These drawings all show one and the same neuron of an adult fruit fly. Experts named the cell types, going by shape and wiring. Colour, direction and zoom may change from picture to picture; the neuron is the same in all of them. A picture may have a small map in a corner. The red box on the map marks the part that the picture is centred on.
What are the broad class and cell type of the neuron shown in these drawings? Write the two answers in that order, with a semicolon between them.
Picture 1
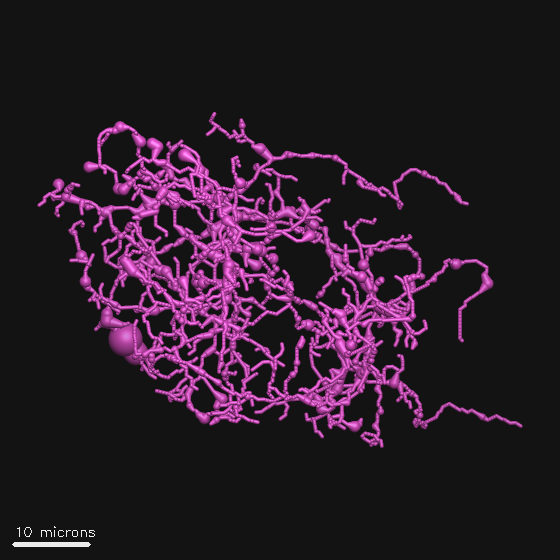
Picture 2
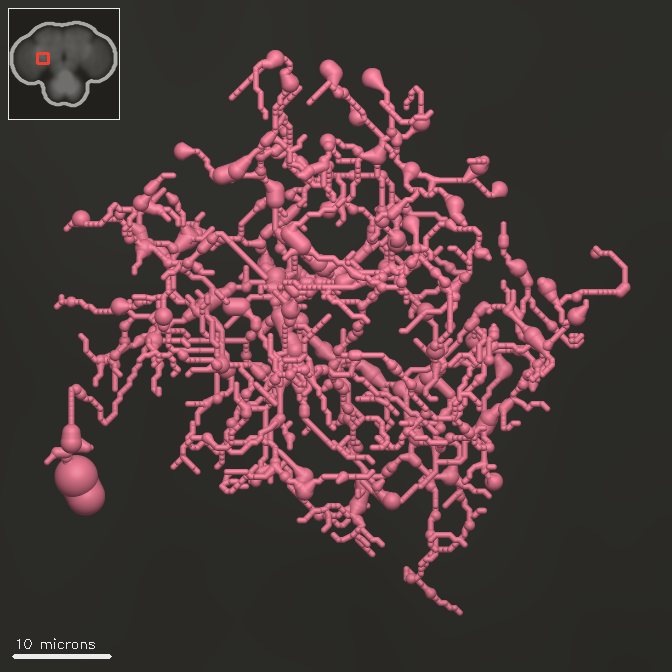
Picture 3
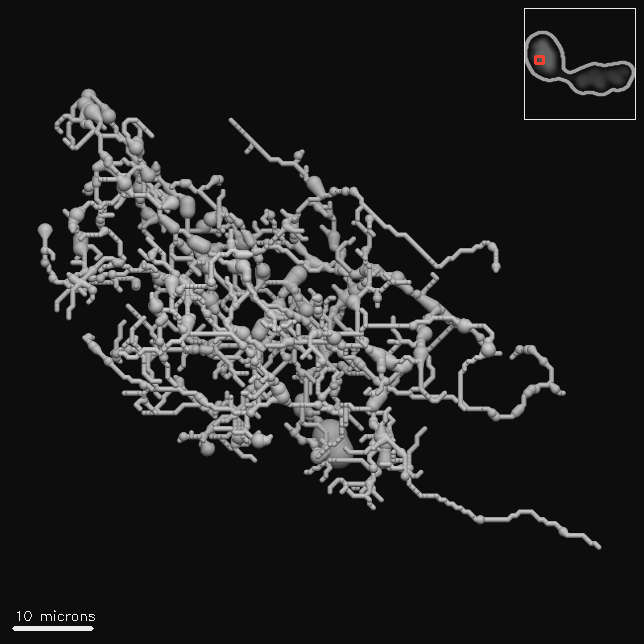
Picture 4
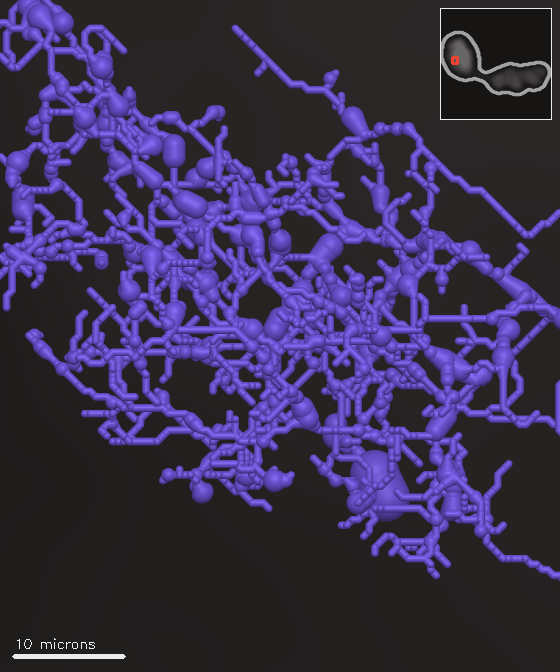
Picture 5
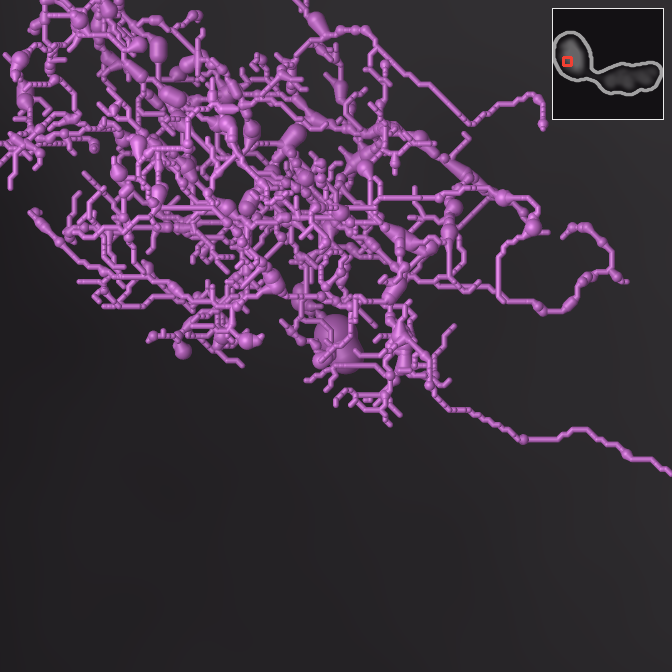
central-brain intrinsic neuron; AVLP378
